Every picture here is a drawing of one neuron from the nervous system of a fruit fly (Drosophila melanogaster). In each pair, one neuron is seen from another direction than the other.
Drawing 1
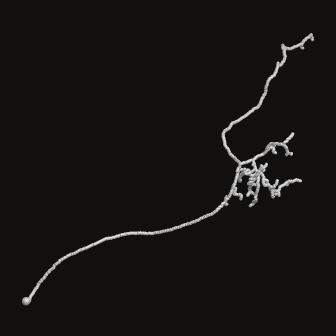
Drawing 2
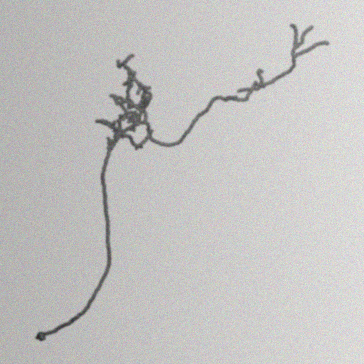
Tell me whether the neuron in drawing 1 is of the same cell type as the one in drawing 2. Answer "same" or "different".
same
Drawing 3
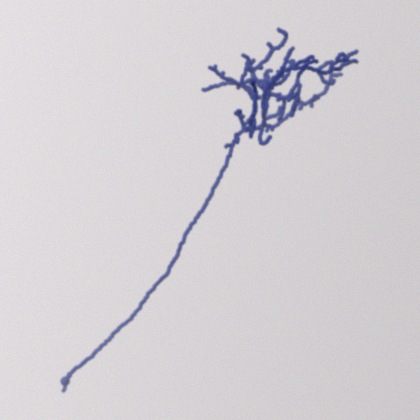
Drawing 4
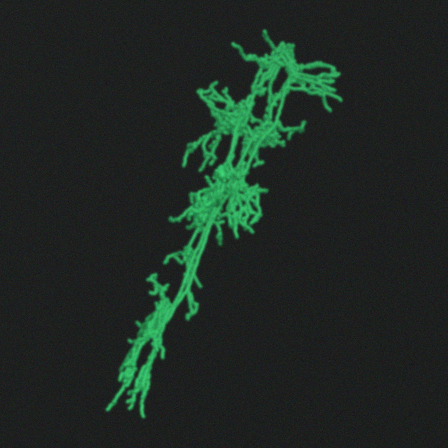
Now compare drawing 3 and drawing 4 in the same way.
different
